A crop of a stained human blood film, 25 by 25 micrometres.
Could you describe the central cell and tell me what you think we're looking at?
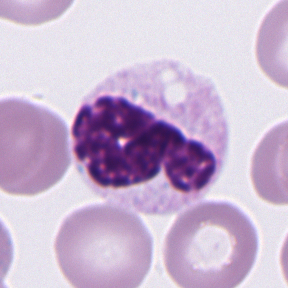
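The nucleus, about 13 by 8 micrometres, lies in the lower part of the cell, leaving more cytoplasm above it. The cytoplasm is pale pinkish-lilac, with fine granules of the same pinkish-lilac tint scattered through it. Clear round vacuoles occupy the cytoplasm above the nucleus. The cell is a segmented neutrophil.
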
